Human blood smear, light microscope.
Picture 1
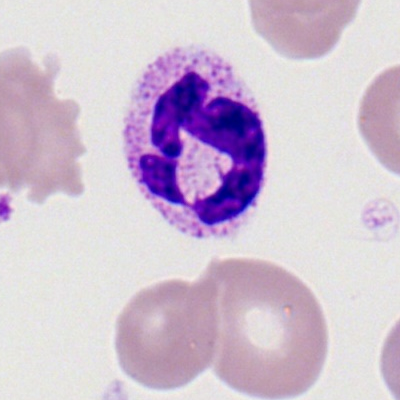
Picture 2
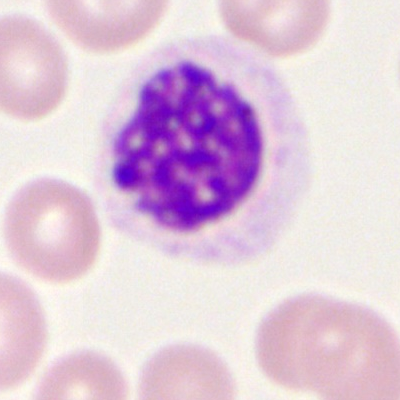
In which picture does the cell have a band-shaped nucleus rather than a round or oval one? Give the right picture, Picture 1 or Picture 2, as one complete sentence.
There is a band-shaped, curved nucleus without separate lobes in picture 1.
